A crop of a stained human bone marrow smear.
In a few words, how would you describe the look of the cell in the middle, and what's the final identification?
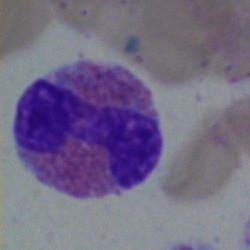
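Round cell, smooth outline. Nucleus a curved band crossing the cell from the left side to the lower right. Chromatin dark purple, densely clumped. Pinkish-red cytoplasm visible above and below the nuclear band. Eosinophil.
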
